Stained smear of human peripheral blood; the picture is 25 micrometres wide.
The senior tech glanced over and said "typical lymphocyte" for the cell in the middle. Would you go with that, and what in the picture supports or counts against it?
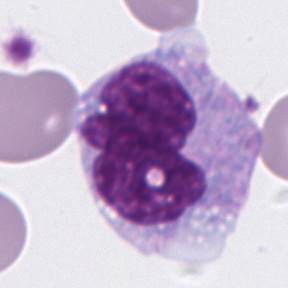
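Nucleus: folded, with indentations that give it a lobed outline, and about 14 by 10 micrometres; this goes with monocyte.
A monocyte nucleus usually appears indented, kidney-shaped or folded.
Cytoplasm: abundant and pale greyish-lilac; this goes against typical lymphocyte.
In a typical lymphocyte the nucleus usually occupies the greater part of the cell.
Vacuoles: several small clear ones lie in the cytoplasm at the lower right; this goes with monocyte.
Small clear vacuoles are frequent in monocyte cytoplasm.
Also present: an irregular outline with a pale bulge at the top, a small round clear spot over the lower part of the nucleus, and no coarse coloured granules in the cytoplasm. Verdict: the cell is a monocyte, not a typical lymphocyte.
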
